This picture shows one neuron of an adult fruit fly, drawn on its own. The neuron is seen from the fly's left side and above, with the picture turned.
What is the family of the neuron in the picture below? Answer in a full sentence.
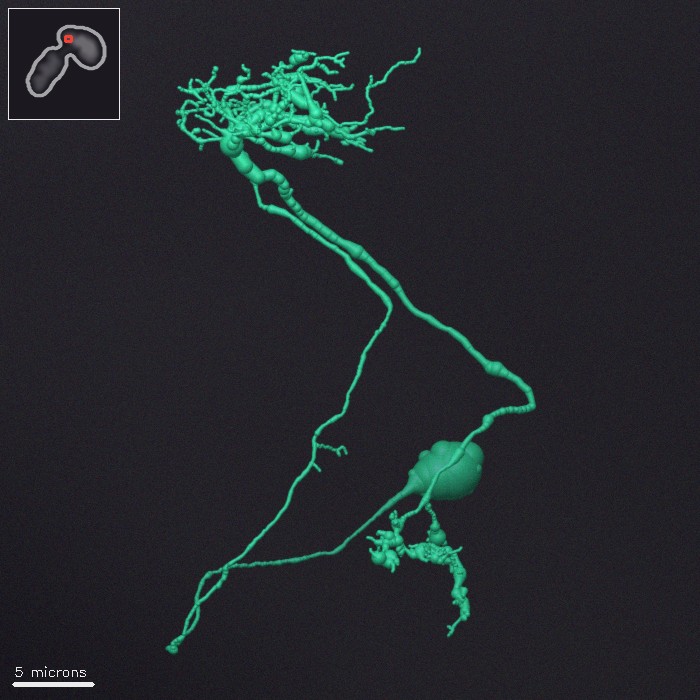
The family is T.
